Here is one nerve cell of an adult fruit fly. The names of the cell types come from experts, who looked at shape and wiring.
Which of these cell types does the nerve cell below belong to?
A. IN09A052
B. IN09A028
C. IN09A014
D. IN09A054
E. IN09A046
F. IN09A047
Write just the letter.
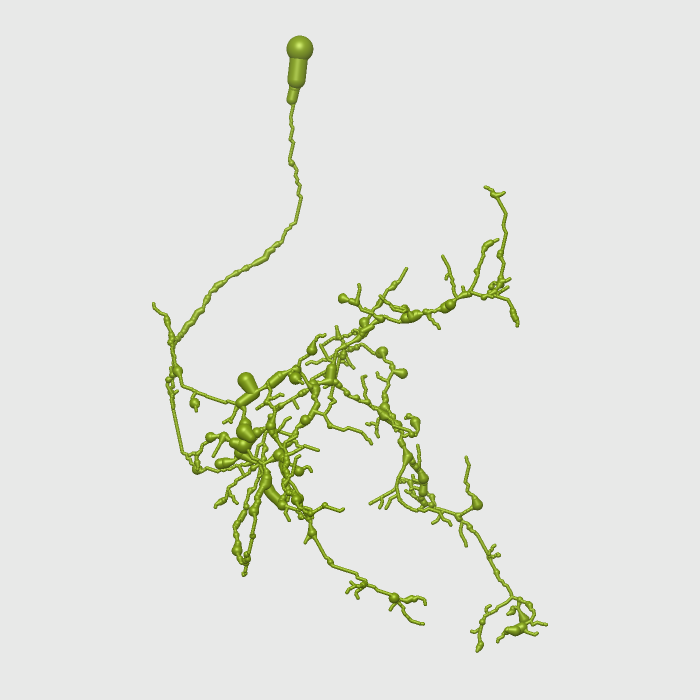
F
